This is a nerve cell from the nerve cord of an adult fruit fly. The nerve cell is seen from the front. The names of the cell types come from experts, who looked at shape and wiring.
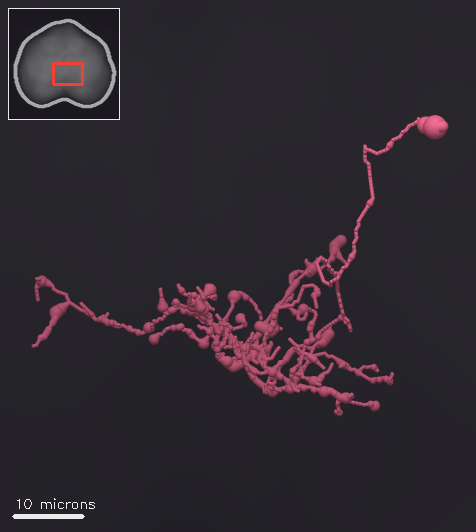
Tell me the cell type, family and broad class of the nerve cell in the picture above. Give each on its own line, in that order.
IN09A039
hemilineage 09A
nerve-cord intrinsic neuron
